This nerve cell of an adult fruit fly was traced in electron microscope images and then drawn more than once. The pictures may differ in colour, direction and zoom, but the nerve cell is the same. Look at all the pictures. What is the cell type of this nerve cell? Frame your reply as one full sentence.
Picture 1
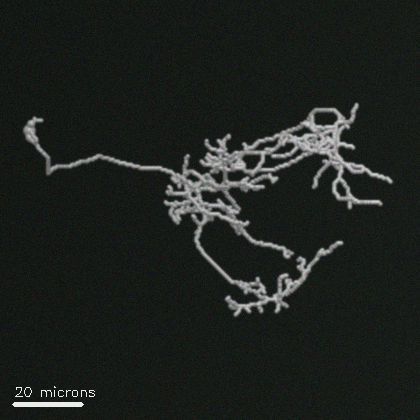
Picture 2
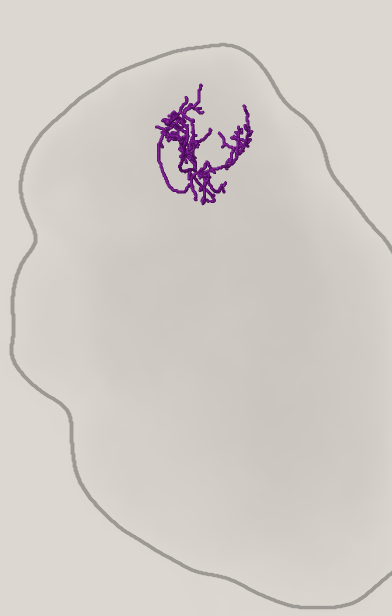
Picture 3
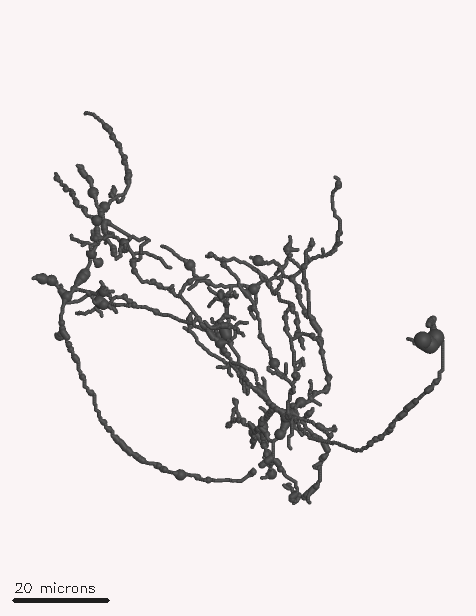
The nerve cell is of cell type LHAD1f4.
